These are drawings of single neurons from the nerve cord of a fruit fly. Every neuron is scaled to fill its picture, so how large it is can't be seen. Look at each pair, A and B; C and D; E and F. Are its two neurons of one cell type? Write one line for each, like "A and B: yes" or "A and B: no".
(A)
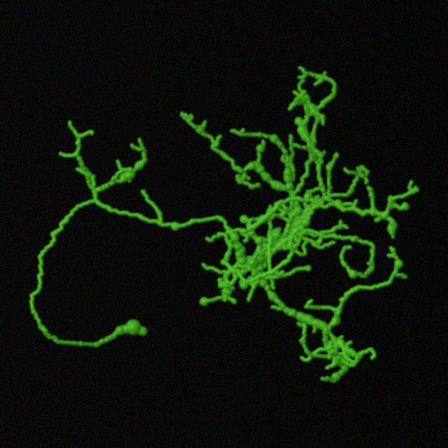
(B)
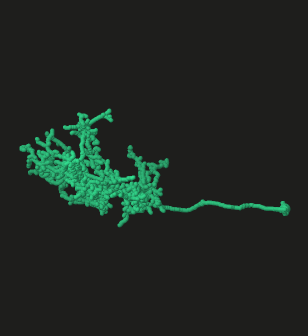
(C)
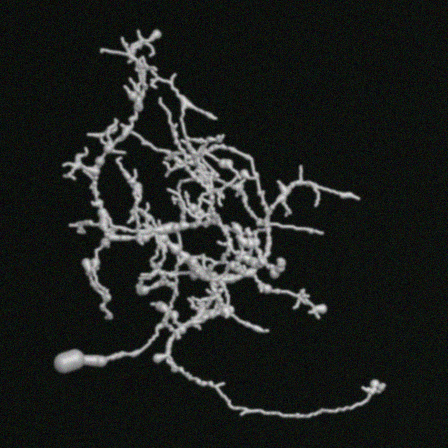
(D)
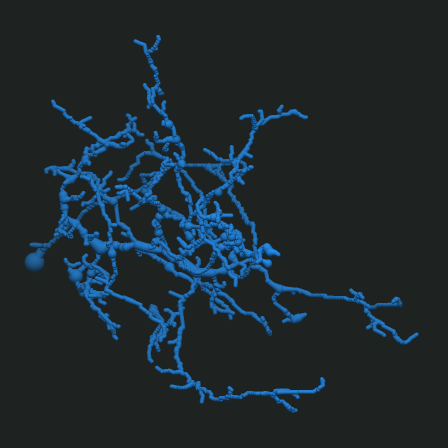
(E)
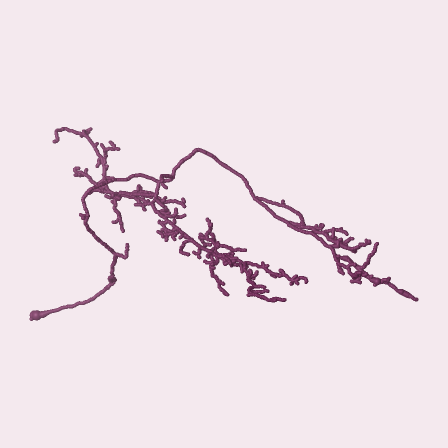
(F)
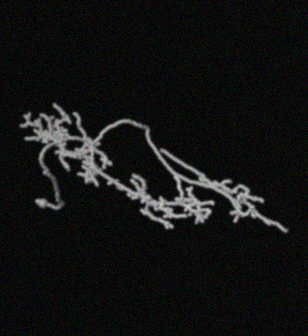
A and B: no
C and D: yes
E and F: yes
